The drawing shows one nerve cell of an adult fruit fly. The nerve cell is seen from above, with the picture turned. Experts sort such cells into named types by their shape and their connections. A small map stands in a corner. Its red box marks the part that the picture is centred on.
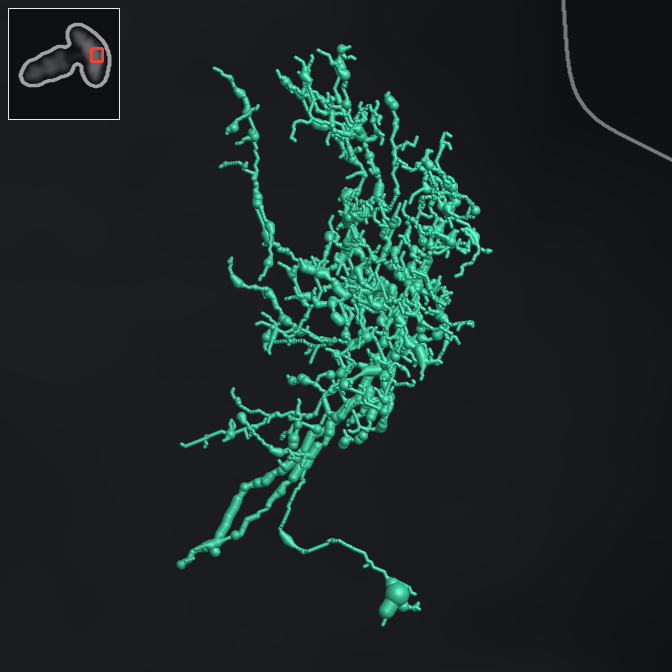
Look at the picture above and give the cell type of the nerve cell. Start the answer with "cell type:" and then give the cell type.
cell type: GNG177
